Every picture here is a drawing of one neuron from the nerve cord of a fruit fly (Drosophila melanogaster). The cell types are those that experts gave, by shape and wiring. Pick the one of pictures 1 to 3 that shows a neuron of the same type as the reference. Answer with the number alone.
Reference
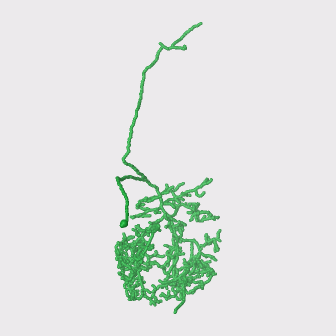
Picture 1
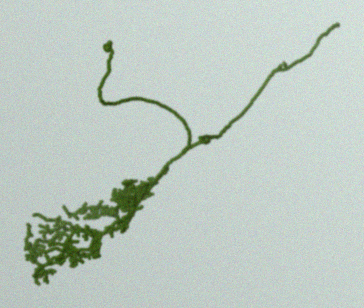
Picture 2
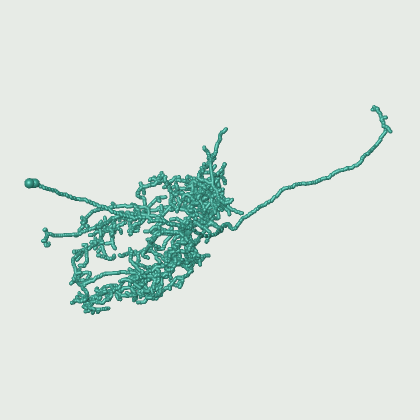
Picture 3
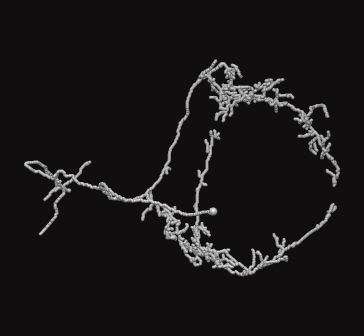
2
